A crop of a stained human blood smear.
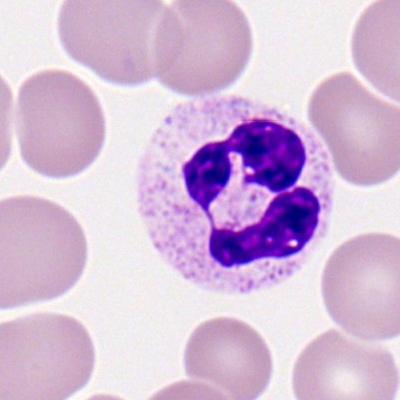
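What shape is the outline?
Smooth and roughly round.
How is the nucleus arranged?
Several lobes joined in a curved chain, curling around a pale central patch of cytoplasm.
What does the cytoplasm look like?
Plentiful and pale pink-lilac.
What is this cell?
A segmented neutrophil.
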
